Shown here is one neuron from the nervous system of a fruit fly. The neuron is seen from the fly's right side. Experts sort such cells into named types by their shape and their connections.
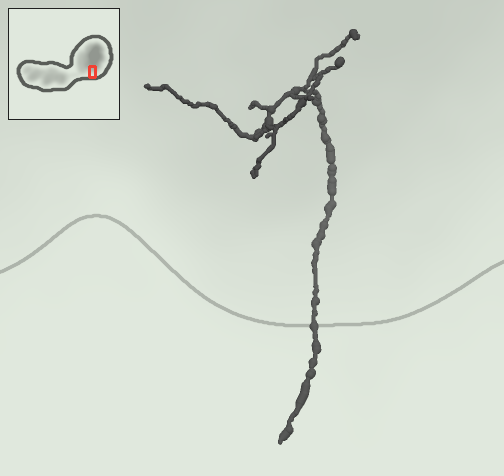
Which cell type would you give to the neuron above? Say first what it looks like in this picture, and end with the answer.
No cell body is drawn. There are a dozen or fewer branch ends. Its broad class is sensory neuron entering the brain. Its cell type is BM_Vib.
